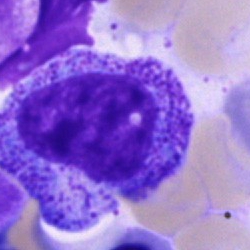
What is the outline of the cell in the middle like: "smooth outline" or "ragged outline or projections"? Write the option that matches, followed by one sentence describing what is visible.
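Ragged outline or projections. The cell outline is irregular, with a rounded bulge of cytoplasm at the lower left.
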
